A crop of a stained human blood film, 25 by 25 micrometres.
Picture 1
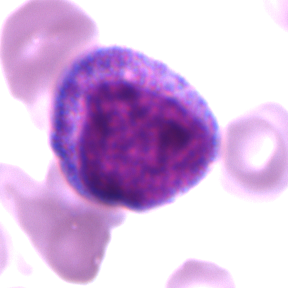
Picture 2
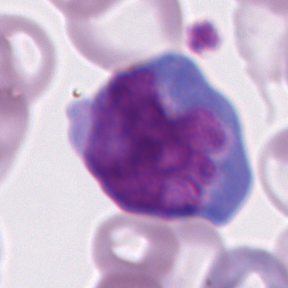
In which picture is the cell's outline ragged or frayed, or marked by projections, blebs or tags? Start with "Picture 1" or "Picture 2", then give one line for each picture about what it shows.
Picture 2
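Picture 1: The cell outline is roughly round and smooth, without projections.
Picture 2: A small pale blue bulge projects from the left edge of the cell.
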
